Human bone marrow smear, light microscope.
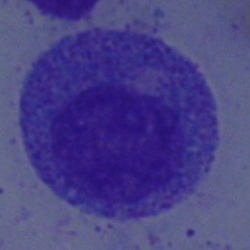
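Myelocyte in a stained human bone marrow smear. Chromatin dark purple, densely stained throughout the nucleus. Moderate cytoplasmic rim, widest above the nucleus, with a paler zone just above it. Small purple granules speckle the cytoplasm all over.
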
